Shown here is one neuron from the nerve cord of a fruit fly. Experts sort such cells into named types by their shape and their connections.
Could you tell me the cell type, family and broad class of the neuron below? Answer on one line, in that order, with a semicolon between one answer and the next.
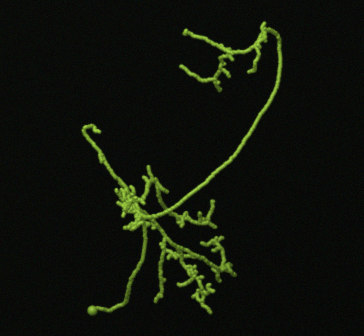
IN01A054; hemilineage 01A; nerve-cord intrinsic neuron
